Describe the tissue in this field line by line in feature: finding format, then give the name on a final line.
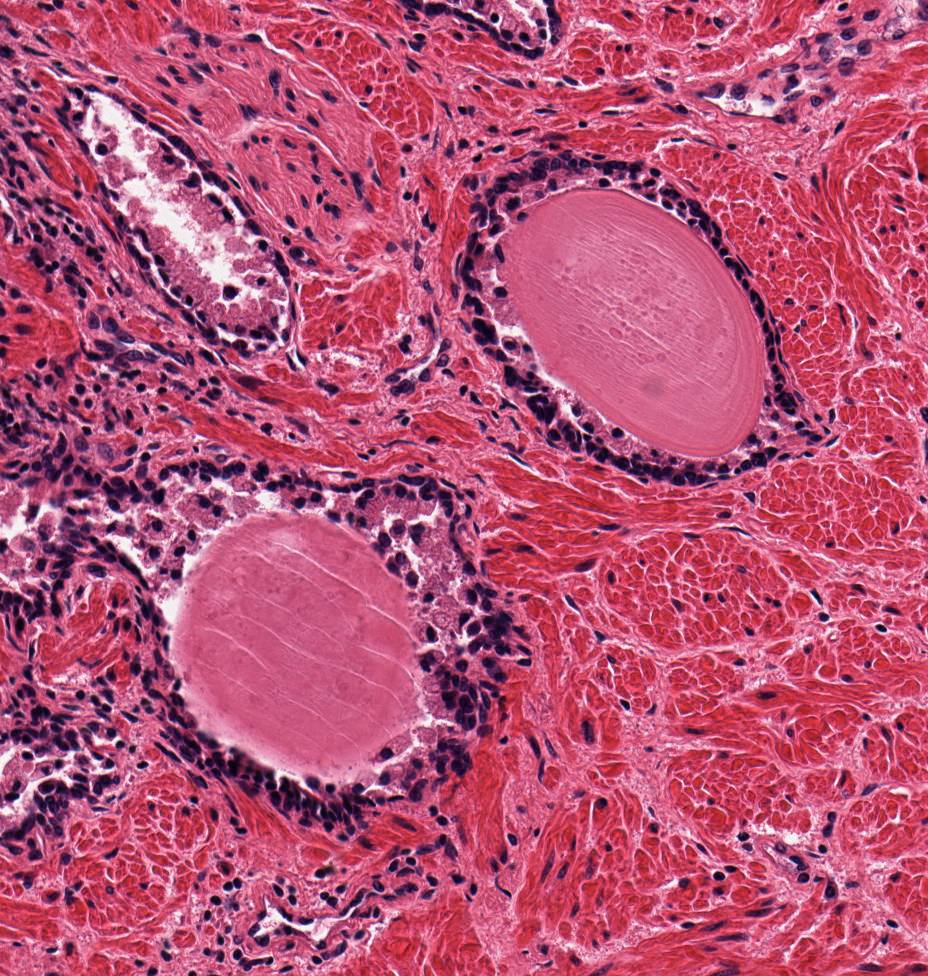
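Rounded glands: two, upper right and lower left, set in dense stroma
Lining: thin rim of epithelial cells with small, dark, crowded nuclei
Elongated gland: upper-left corner diagonally toward centre; pale, loose material in lumen
Stroma: largely bright red smooth muscle bundles cut in varying planes, especially on the right
Name: prostate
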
